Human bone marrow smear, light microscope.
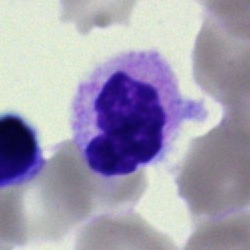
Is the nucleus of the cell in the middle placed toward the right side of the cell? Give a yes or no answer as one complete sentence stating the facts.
No, on the left side of the cell lies its nucleus.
